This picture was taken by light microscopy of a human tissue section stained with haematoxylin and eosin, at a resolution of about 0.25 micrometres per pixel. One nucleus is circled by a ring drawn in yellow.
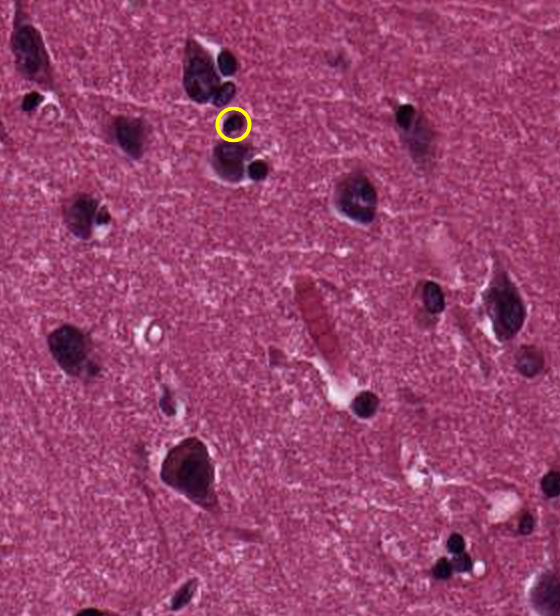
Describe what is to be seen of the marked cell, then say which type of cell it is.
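The nucleus is small and round, far smaller than the large cell bodies lying just above and just below it. The nucleus stains dark and fairly evenly across its whole area. Little or no cytoplasm can be made out around it; the nucleus sits almost directly in the fine-grained pink background. It lies in the narrow gap between two larger cell bodies, one just above and one just below, close to both. The marked cell is an oligodendrocyte.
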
